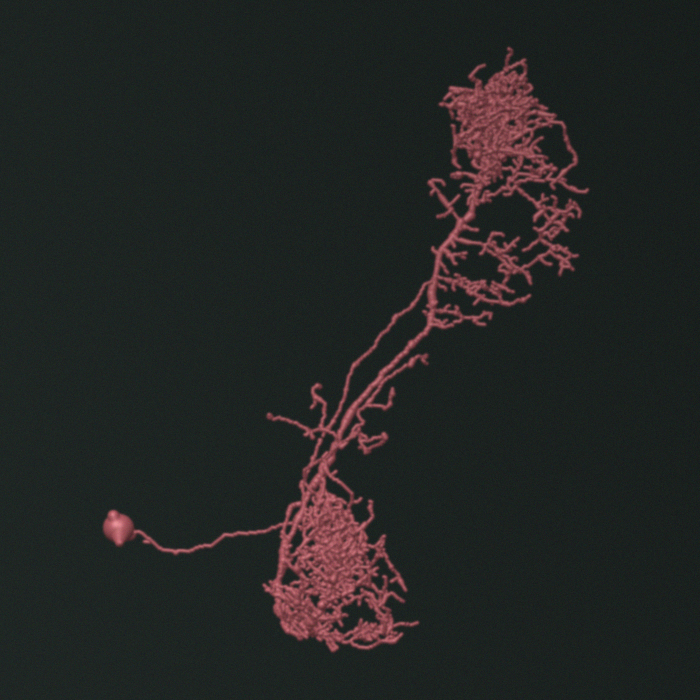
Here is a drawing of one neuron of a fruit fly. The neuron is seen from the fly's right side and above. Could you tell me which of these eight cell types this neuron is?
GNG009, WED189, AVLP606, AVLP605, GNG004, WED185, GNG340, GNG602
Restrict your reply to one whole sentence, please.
This neuron counts as a member of the cell type WED185.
